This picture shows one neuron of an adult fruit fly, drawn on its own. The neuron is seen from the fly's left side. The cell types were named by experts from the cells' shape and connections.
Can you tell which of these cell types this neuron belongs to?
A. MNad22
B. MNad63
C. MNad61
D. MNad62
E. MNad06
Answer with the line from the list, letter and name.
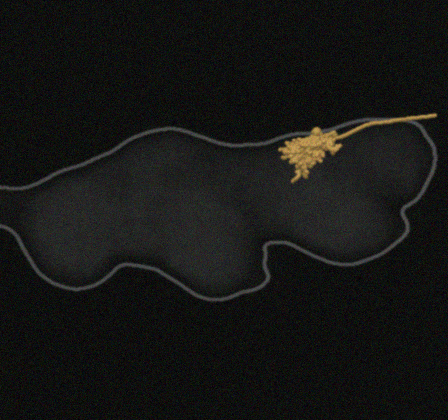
E. MNad06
